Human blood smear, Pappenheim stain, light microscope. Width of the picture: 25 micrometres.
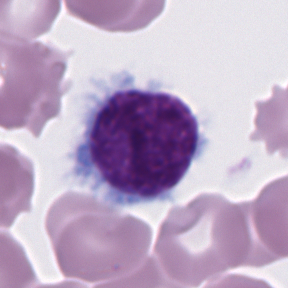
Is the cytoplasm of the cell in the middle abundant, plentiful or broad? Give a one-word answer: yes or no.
No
